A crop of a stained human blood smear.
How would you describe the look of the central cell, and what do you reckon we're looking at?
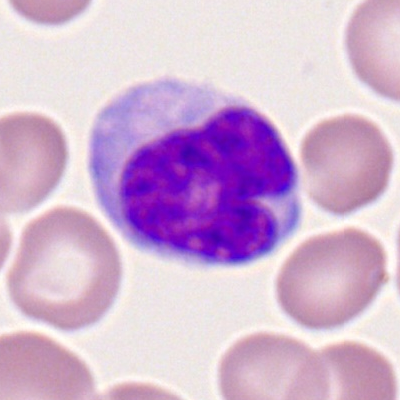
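Outline smooth, roughly oval. Nucleus notched at its lower-right edge. Chromatin deep purple, coarsely clumped. No distinct cytoplasmic granules. Monocyte.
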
